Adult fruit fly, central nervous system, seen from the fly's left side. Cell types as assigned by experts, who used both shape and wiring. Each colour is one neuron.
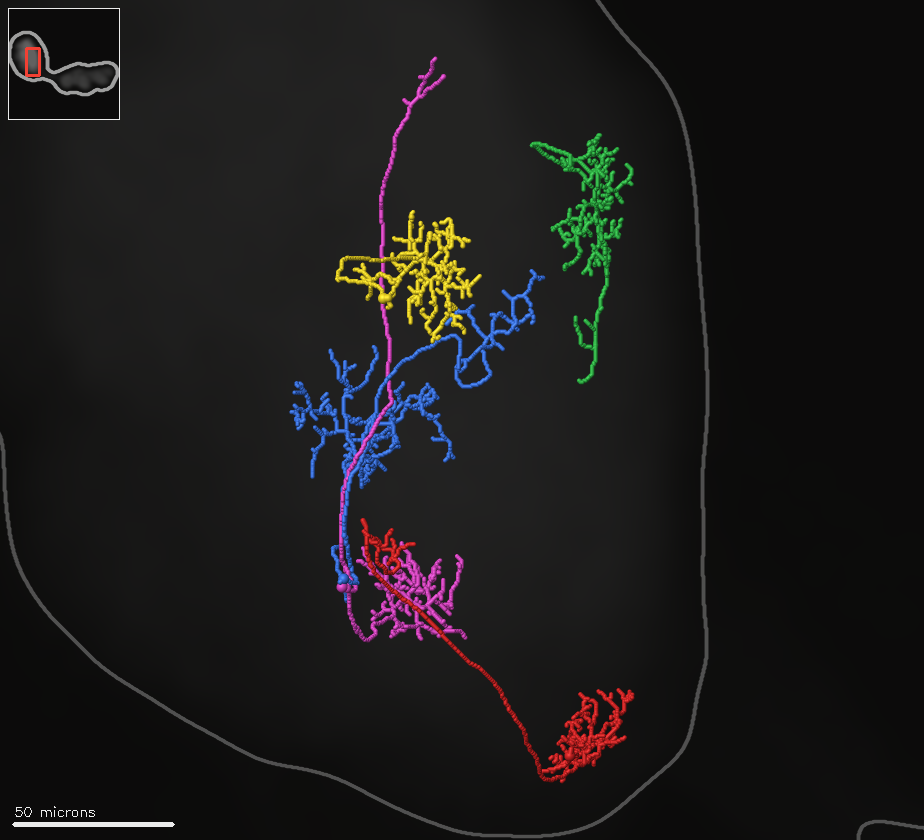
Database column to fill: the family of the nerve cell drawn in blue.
MeLo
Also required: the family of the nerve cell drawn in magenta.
MeVP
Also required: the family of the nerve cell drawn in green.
Cm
